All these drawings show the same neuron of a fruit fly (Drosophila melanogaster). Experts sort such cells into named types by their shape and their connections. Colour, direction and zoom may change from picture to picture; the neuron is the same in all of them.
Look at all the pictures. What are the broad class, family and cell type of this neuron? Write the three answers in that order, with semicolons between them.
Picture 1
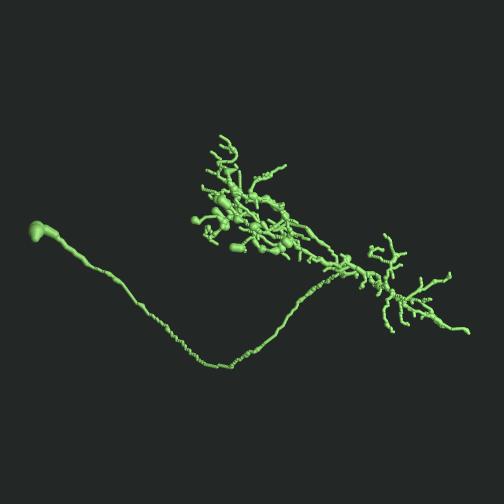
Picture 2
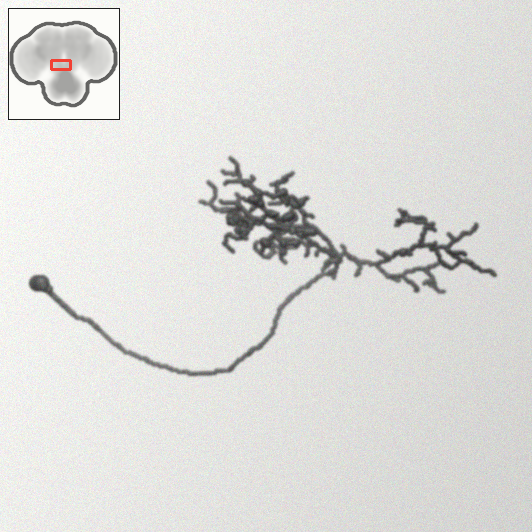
central-brain intrinsic neuron; hemilineage TRdm; GNG408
